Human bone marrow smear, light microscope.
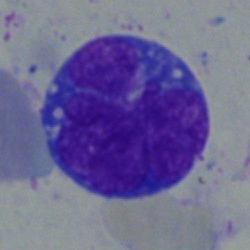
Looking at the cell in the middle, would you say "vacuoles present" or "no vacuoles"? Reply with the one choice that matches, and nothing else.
Vacuoles present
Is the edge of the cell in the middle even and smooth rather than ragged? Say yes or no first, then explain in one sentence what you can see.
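Yes. The cell outline is round and smooth.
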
